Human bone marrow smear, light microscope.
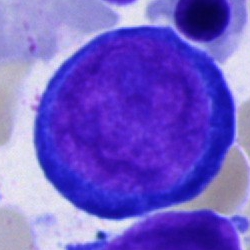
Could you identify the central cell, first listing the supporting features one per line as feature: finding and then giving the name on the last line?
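Nucleus: fills most of the cell, I'd say, leaving a narrow rim of cytoplasm all round.
Chromatin: finely granular and evenly spread, with no coarse clumps that I can see.
Granules: none visible in the cytoplasm.
Vacuoles: none in the cytoplasm either.
Name: proerythroblast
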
